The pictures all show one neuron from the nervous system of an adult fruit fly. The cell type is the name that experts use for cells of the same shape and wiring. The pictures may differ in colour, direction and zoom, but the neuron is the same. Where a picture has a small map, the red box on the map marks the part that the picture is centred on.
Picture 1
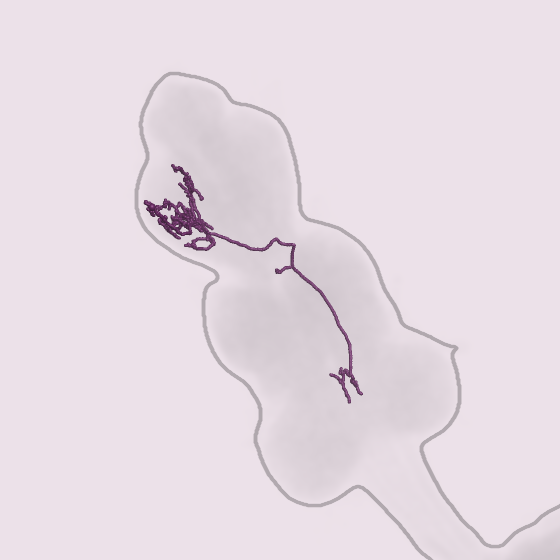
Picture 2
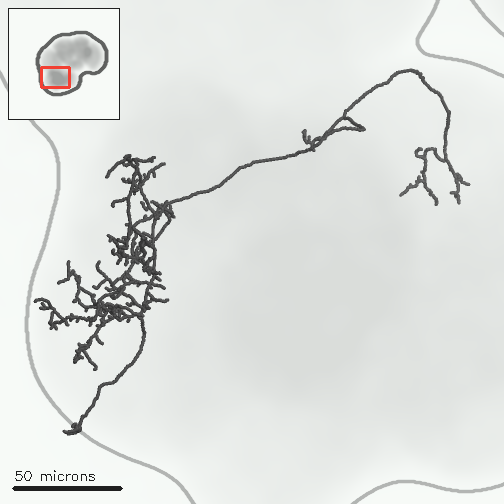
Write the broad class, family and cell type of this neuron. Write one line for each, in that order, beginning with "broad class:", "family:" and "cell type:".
broad class: nerve-cord intrinsic neuron
family: hemilineage 14B
cell type: IN14B012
